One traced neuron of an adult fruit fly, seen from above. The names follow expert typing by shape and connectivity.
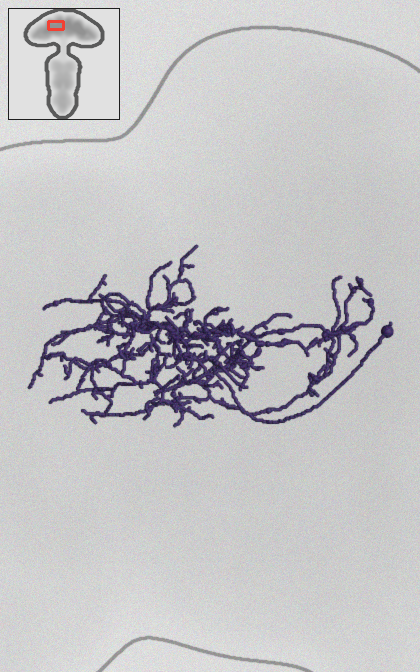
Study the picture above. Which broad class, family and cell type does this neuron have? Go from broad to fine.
central-brain intrinsic neuron; hemilineage SLPpm3; SLP424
